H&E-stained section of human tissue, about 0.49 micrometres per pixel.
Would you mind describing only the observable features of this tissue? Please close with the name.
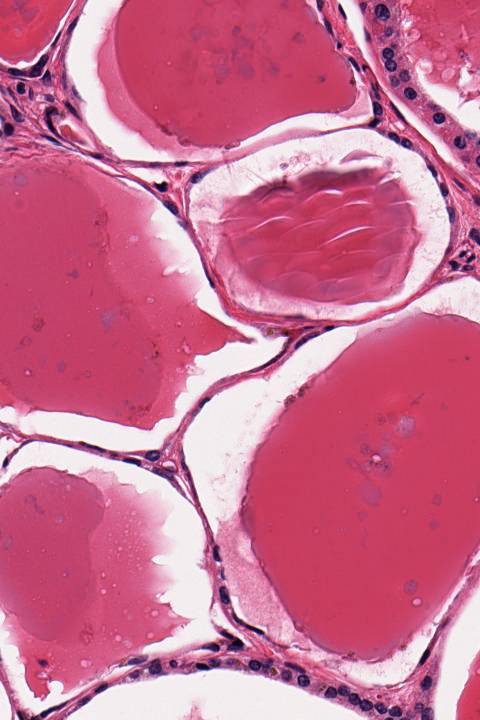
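Field filled by large, closely packed, rounded follicles; only thin partitions between them. Follicles mostly filled with homogeneous deep pink colloid. Lining largely flattened cells, thin elongated nuclei. Cuboidal lining cells with round dark nuclei in upper right corner. Thyroid.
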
